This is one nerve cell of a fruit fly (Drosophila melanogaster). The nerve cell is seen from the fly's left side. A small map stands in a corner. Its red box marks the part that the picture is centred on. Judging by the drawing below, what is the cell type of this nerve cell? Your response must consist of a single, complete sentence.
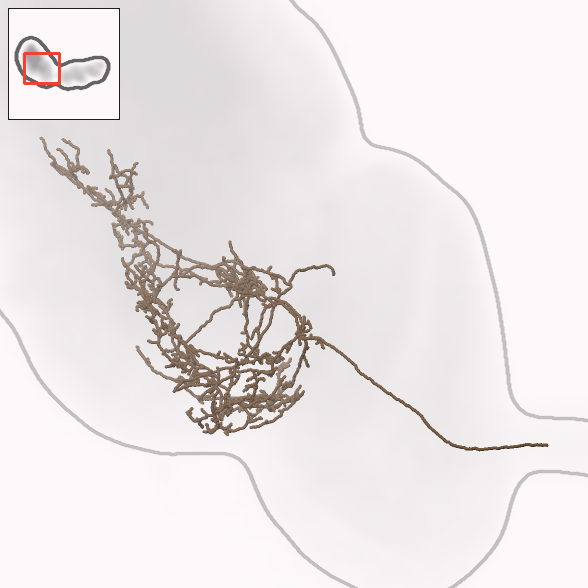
The cell type of the nerve cell here is GNG316.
